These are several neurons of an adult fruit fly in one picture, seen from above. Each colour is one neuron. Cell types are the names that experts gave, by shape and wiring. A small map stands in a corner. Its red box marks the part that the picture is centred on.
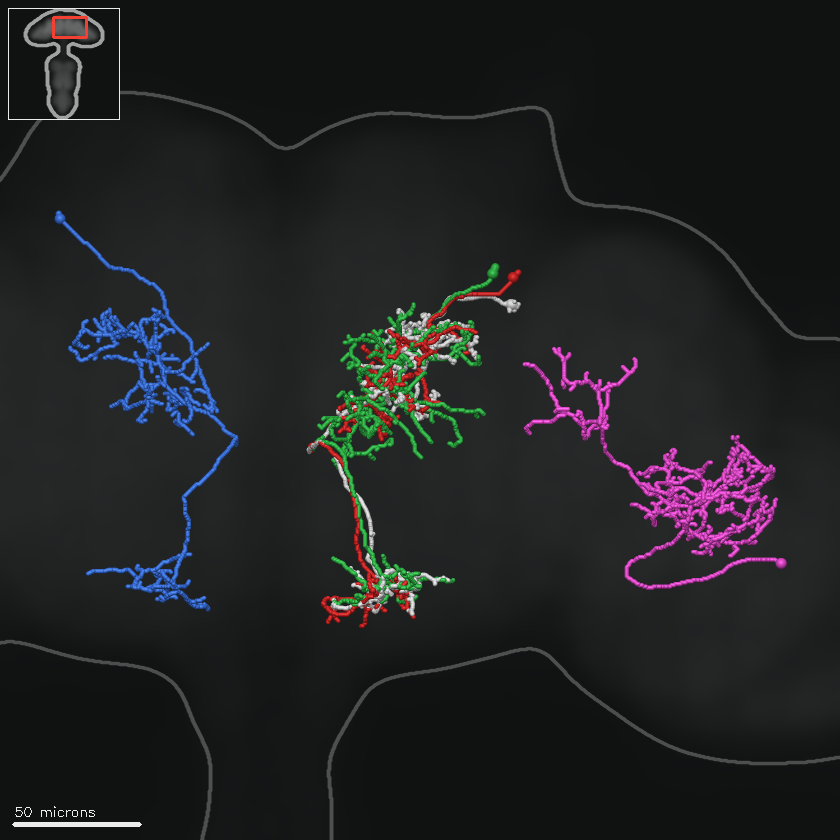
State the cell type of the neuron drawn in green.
CB3419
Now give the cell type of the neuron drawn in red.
CB2630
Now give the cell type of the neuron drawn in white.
CB1418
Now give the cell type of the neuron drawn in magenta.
CB3288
